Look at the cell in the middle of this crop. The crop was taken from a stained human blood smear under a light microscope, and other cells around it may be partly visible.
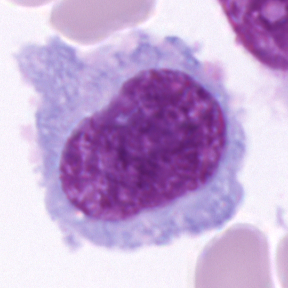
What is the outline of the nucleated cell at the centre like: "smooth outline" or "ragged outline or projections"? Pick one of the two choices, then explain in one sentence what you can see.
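Ragged outline or projections. The cell outline is irregular with a ragged, frayed margin.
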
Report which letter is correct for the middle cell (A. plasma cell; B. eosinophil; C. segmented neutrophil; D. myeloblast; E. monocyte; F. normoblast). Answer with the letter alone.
A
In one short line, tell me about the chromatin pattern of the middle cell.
Heads up, the chromatin is fine with no coarse clumps in it.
